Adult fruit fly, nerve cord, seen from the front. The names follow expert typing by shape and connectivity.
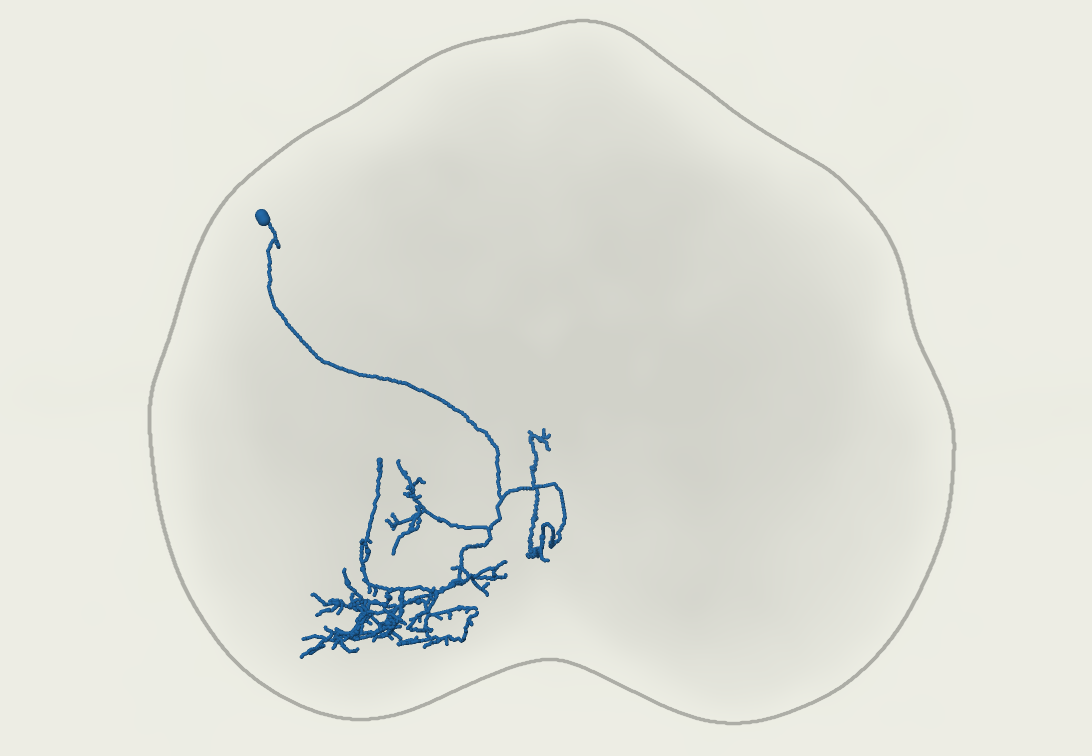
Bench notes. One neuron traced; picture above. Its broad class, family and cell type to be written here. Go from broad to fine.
nerve-cord intrinsic neuron; hemilineage 23B; IN23B089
